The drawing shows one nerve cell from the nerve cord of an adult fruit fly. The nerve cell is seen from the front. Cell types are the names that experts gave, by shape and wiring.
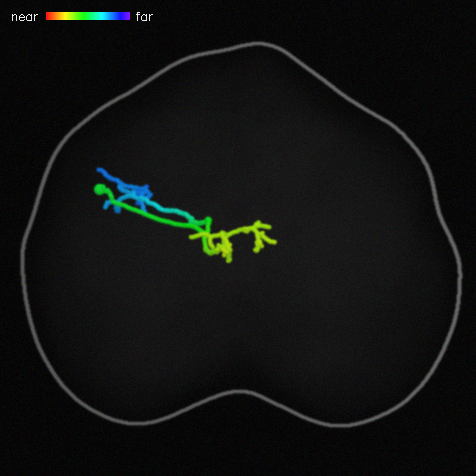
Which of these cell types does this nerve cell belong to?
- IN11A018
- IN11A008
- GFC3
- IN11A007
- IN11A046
GFC3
